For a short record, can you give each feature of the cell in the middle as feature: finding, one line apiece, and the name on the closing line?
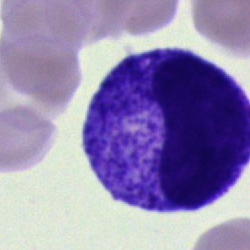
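Nucleus position: against the right side of the cell
Nucleus shape: single unlobed mass, smoothly curved border facing the cytoplasm
Nuclear stain: very dark, almost uniform
Granules: sparser mid-cytoplasm, leaving a paler patch
Name: promyelocyte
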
